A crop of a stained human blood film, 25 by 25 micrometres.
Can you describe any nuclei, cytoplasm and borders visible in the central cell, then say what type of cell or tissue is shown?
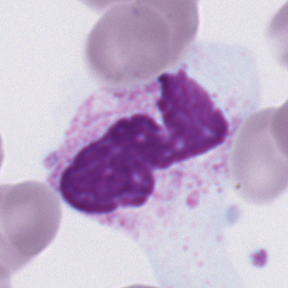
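Looking at the nucleus, I see two broad lobes joined by a thick middle part. I can't make out any nucleoli in it. Around it the cytoplasm is plentiful and very pale, almost colourless. The granules sit loosely scattered, so clear cytoplasm shows between them. So this is a segmented neutrophil.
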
